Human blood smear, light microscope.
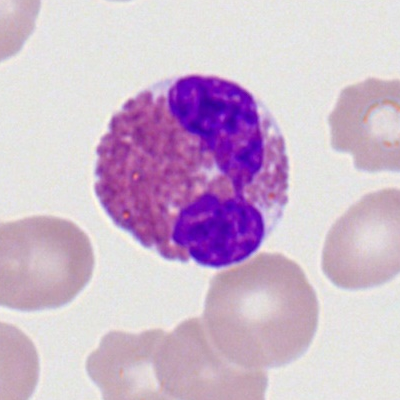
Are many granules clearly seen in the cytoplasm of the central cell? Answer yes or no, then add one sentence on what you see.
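Yes. The cytoplasm is packed with coarse reddish-pink granules.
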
